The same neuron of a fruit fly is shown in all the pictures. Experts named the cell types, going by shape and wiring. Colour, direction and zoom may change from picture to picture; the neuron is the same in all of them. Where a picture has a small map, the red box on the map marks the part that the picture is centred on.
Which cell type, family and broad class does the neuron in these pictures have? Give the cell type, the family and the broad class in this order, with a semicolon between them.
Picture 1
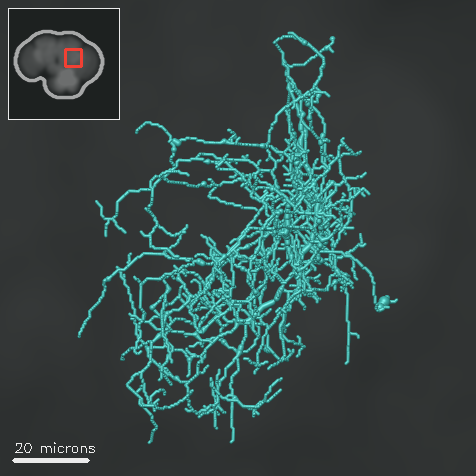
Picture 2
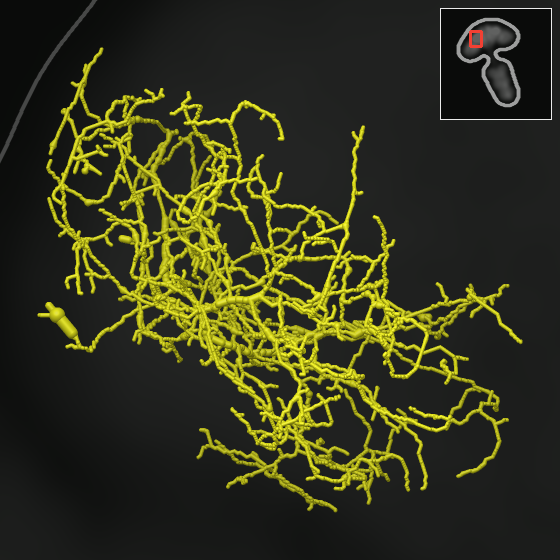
AVLP126; hemilineage VLPl&p2_lateral; central-brain intrinsic neuron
